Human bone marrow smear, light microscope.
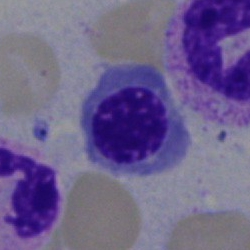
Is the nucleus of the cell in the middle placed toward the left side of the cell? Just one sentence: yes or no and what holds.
Yes, it is to the right of the nucleus that most cytoplasm lies.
